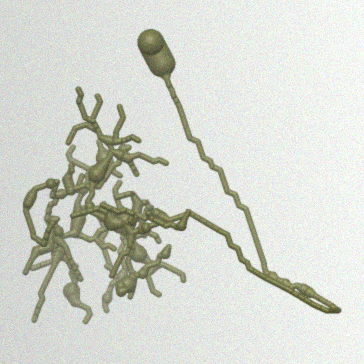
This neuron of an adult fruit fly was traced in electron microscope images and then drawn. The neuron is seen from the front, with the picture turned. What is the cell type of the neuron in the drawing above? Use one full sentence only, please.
This neuron represents the cell type Cm4.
